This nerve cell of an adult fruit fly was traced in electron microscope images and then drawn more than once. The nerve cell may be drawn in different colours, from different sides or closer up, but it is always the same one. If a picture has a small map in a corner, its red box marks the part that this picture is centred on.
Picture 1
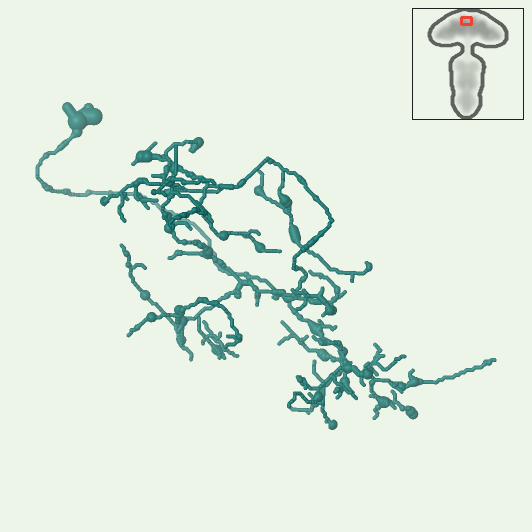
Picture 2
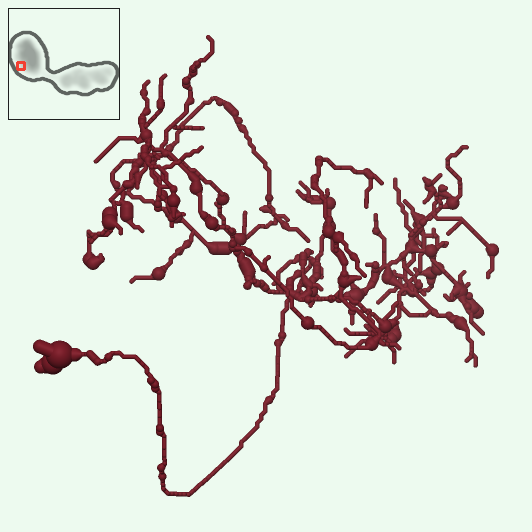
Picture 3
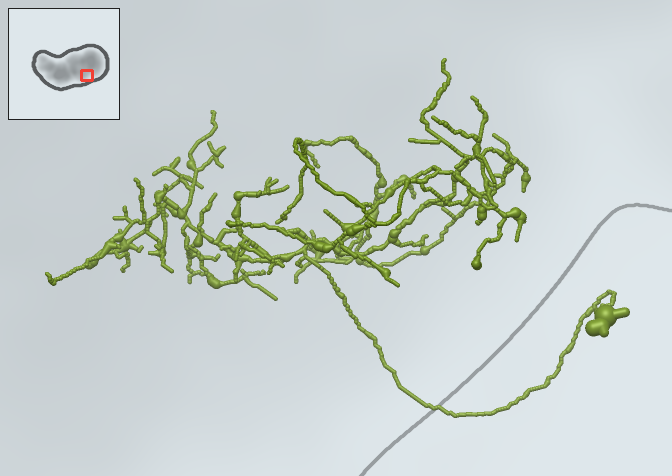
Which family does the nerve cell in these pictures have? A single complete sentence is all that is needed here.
It is hemilineage TRdm which is the family of the nerve cell.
